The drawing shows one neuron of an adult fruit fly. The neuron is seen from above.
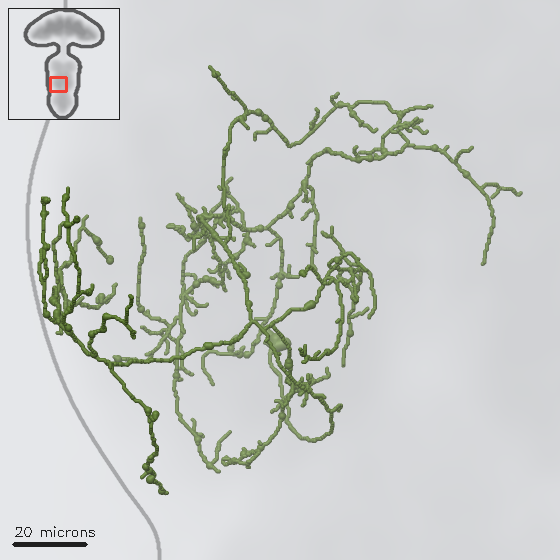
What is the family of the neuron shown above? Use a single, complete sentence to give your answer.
The family of the neuron is hemilineage 04B.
